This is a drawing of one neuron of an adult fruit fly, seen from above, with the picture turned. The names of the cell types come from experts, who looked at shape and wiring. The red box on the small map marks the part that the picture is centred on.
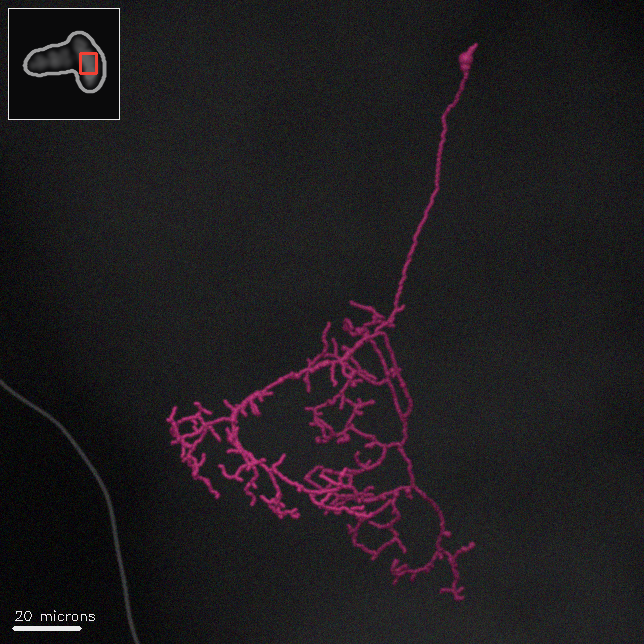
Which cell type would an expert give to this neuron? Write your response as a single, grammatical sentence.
This neuron counts as a member of the cell type FB7G.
